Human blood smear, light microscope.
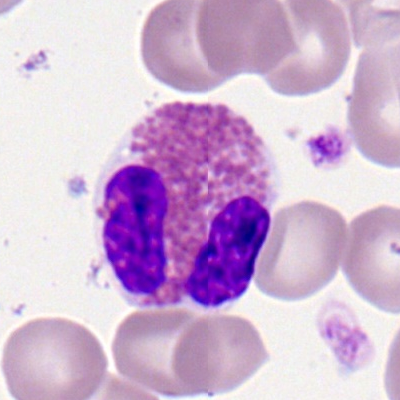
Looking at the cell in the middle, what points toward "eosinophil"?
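Two separate lobes make up the nucleus, lying in the lower half of the cell, one on the left and one on the right.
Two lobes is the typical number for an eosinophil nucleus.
The lobe count therefore goes with the name eosinophil. The cytoplasm is packed with coarse orange-pink granules, round and fairly even in size.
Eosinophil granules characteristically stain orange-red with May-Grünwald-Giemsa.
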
